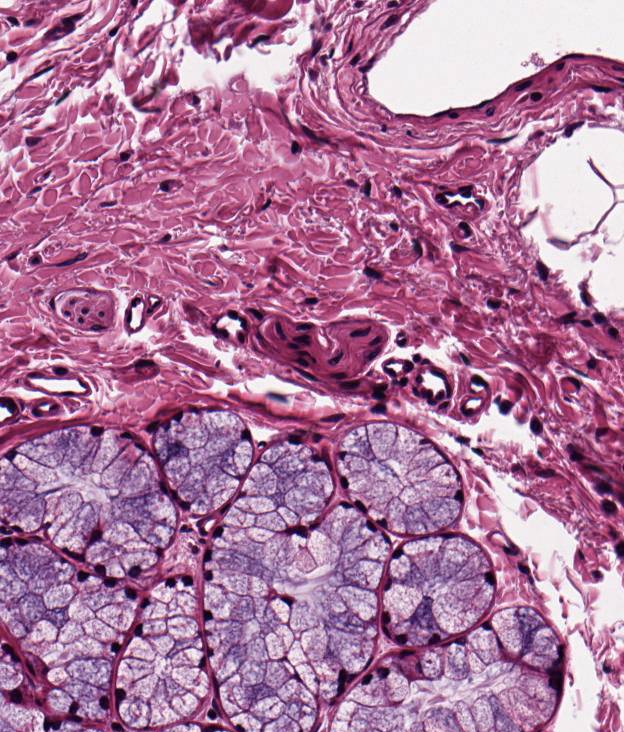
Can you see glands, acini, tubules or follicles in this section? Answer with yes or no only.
Yes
